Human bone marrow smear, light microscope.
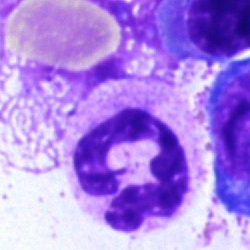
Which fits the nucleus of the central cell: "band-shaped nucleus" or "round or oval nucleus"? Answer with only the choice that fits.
Band-shaped nucleus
